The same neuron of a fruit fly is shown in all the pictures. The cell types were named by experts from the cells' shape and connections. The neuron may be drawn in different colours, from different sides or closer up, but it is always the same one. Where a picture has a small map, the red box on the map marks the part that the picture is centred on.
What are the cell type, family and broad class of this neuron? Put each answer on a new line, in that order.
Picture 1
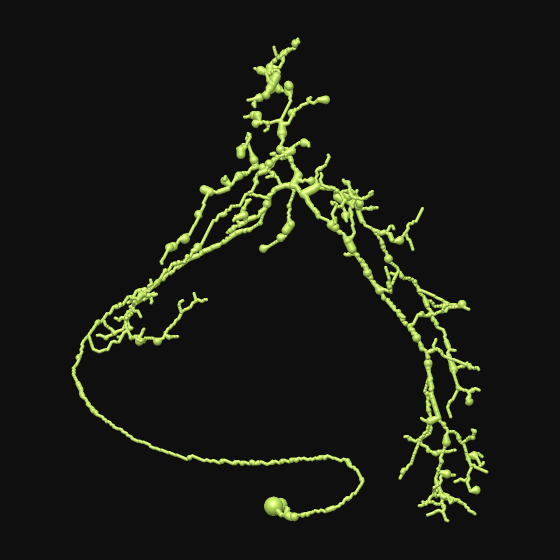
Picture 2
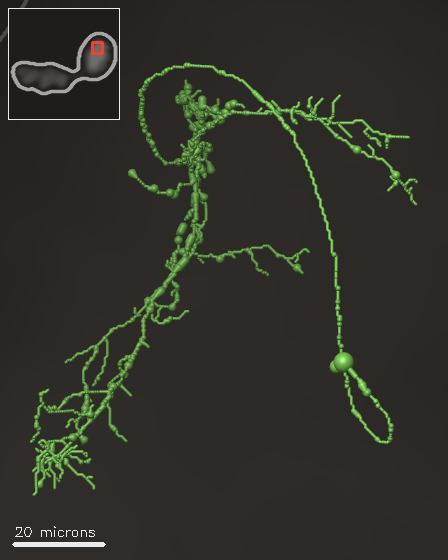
SLP079
hemilineage SLPav2
central-brain intrinsic neuron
